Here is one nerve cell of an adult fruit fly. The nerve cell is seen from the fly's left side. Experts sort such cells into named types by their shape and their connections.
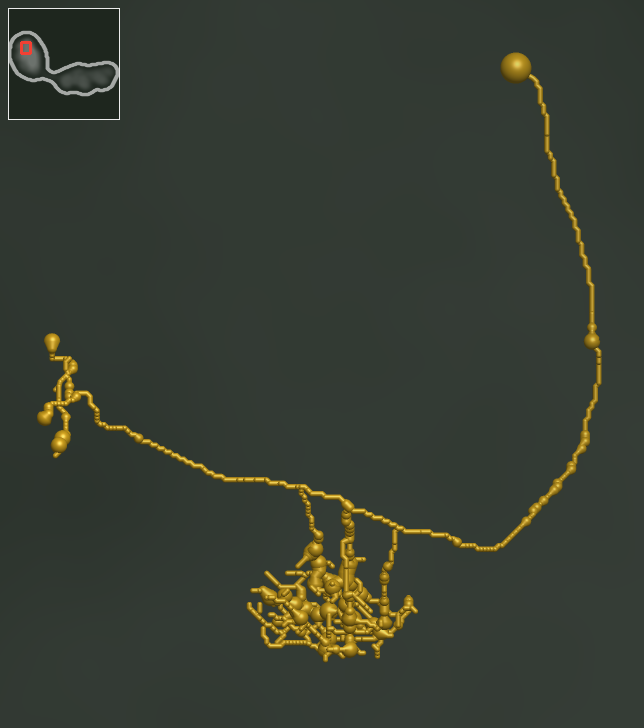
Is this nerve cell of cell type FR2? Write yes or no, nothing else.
no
